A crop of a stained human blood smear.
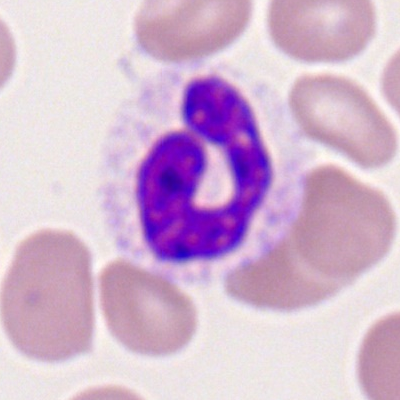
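Band neutrophil, the central cell in this stained human blood smear. Look first at the outline, which is roughly round. Then follow the nucleus: a single curved band bent into a C shape. Fine lilac granules fill the cytoplasm, and you'll find no vacuoles there.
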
